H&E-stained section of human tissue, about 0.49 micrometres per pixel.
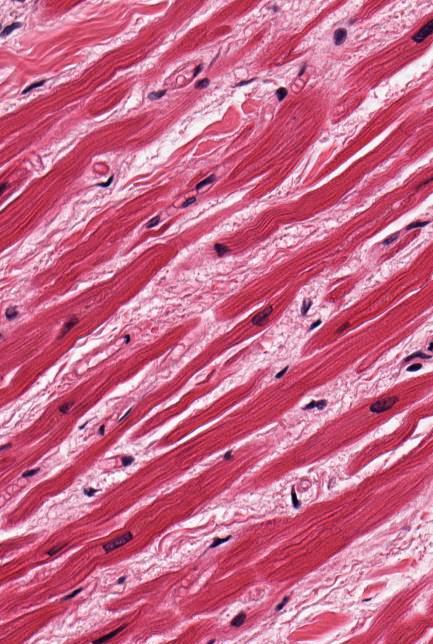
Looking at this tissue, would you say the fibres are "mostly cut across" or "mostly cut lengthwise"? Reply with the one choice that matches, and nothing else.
Mostly cut lengthwise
